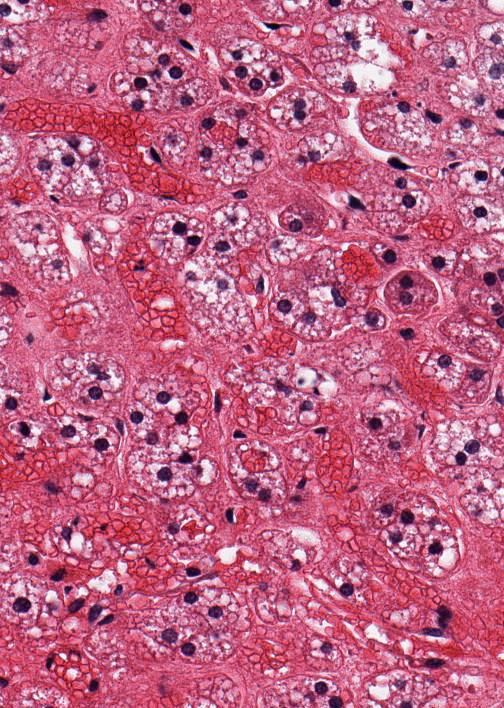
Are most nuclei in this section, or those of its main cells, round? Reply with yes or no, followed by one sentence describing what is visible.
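Yes. The nuclei are small, round and darkly stained, with one nucleus in most cells.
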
